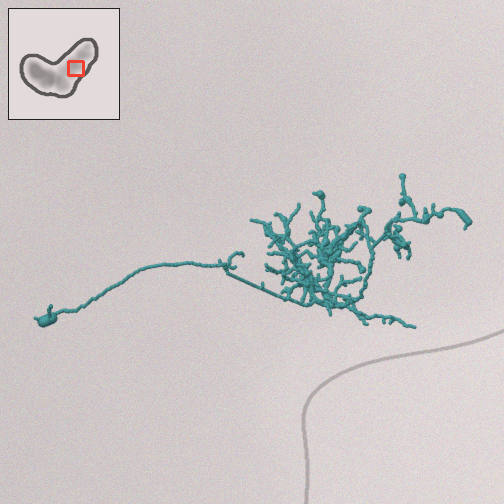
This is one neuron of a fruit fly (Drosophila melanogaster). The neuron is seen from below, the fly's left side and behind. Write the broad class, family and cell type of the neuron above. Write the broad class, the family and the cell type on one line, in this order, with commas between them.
nerve-cord intrinsic neuron, hemilineage 14A, IN14A093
